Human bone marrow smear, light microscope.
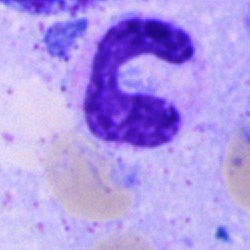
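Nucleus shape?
Single unsegmented curved band, bent into a C.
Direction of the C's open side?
Right.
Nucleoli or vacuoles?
None visible in nucleus; none seen in cytoplasm.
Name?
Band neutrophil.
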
